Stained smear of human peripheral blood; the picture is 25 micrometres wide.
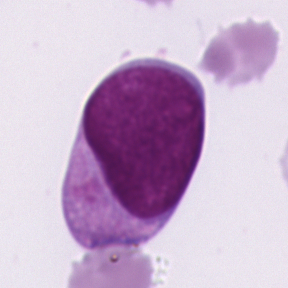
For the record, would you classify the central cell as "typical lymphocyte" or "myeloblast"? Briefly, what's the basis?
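This is a myeloblast rather than a typical lymphocyte. Its chromatin is finely granular, not coarsely clumped.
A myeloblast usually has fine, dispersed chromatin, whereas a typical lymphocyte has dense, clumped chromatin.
The cell measures about 18 by 12 micrometres.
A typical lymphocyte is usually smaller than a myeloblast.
The oval nucleus, about 13 by 11 micrometres, lies toward the upper right and fills about 70% of the cell's area. Pale lilac cytoplasm forms a crescent along the lower left and contains fine pinkish-purple granules.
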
